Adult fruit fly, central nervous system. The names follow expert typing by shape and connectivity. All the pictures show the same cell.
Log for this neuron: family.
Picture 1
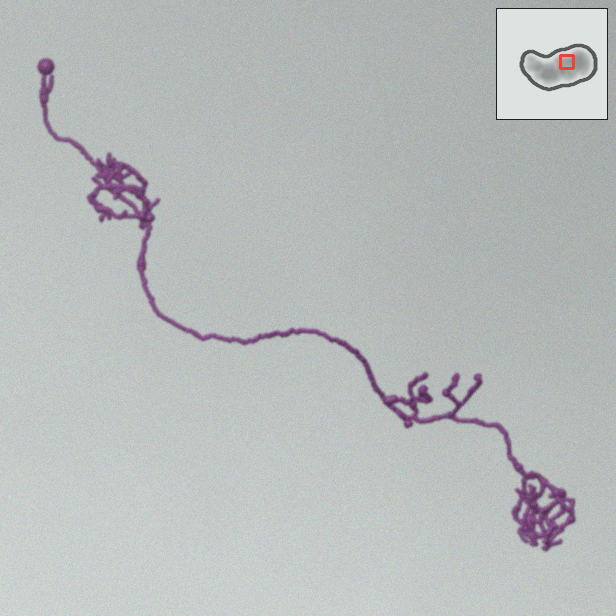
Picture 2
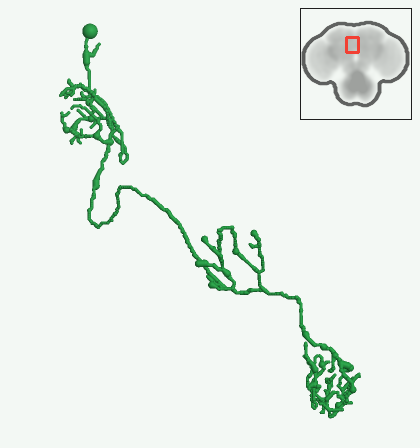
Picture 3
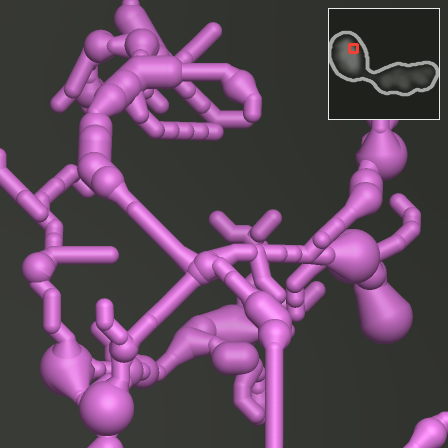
class CX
